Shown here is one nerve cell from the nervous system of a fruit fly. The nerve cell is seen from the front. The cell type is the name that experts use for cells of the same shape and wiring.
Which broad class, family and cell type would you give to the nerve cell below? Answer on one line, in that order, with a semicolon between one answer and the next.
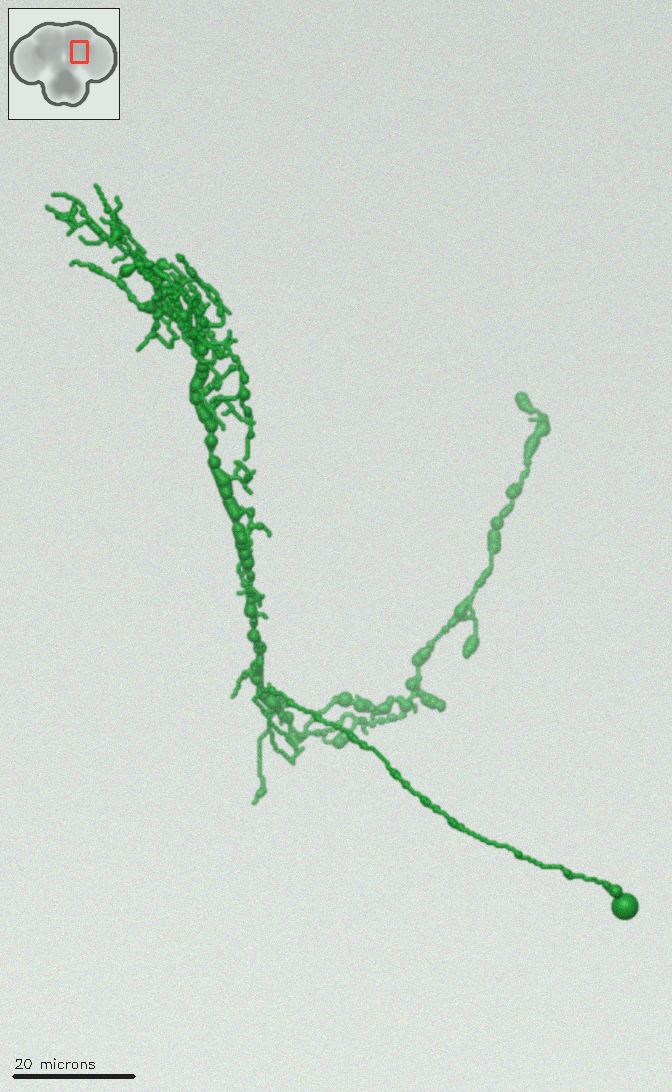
central-brain intrinsic neuron; hemilineage WEDa2; LAL048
